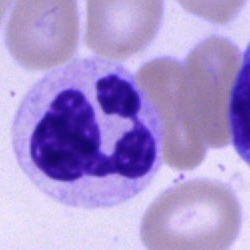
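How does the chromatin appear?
Dark purple and coarsely clumped.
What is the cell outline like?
Round and smooth.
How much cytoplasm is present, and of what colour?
Plentiful, and pale lilac.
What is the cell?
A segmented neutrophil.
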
